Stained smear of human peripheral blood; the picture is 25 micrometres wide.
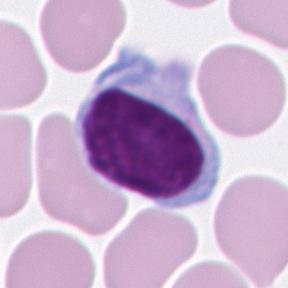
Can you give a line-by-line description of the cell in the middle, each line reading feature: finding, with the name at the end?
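Projections: ragged, hair-like, along the upper edge
Outline: irregular, not smoothly round
Cytoplasm: pale blue
Nucleoli: none visible
Cell: typical lymphocyte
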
